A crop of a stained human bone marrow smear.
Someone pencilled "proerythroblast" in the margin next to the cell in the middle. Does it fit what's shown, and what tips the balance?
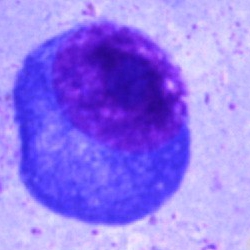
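Looking at it, the outline is round to oval, with a smooth edge. The nucleus sits off-centre, toward the upper right of the cell. Its chromatin is coarse and clumped. The cytoplasm stains deep blue, is abundant, taking up about half of the cell, and shows no distinct granules. Now the names: set against proerythroblast, the off-centre nucleus and the coarse, clumped chromatin both go with plasma cell.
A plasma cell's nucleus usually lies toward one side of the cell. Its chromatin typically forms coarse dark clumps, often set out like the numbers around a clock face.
The smooth outline, the deep blue cytoplasm and the lack of distinct granules I would simply note as seen. So proerythroblast does not fit, and this is a plasma cell.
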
